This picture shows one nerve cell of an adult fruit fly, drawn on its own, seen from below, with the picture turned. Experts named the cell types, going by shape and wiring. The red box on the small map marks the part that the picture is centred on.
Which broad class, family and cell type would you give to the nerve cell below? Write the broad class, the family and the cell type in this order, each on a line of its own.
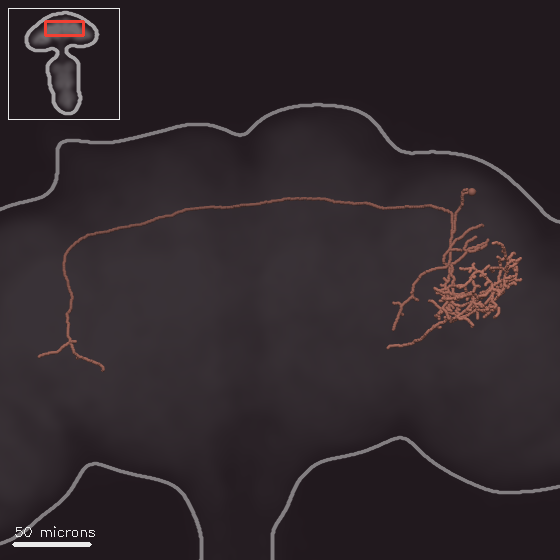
central-brain intrinsic neuron
hemilineage VLPd&p1_dorsal
PVLP008_c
